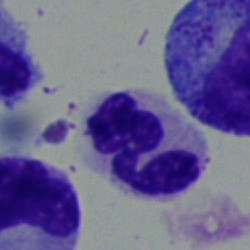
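Segmented neutrophil, the cell in the middle of a stained human bone marrow smear under the light microscope. First, the chromatin is dark purple and densely clumped; second, no nucleoli can be seen in the nucleus. Third, the cytoplasm is pale pinkish-lilac, and most of what is visible of it lies to the upper right of the nucleus.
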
